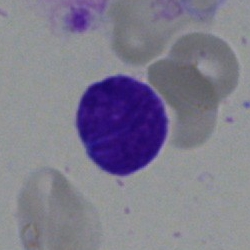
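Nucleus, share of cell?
Almost all of it.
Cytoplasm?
At most a barely visible thin rim.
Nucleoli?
None seen.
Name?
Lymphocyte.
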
